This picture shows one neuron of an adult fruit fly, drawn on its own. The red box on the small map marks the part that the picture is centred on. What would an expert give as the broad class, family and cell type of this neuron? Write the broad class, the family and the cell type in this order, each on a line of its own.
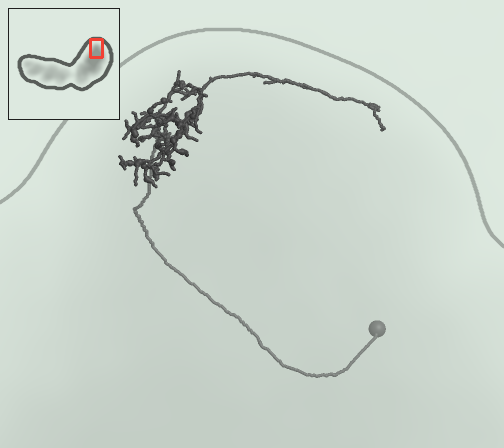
central-brain intrinsic neuron
hemilineage SLPpl3
CB1178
